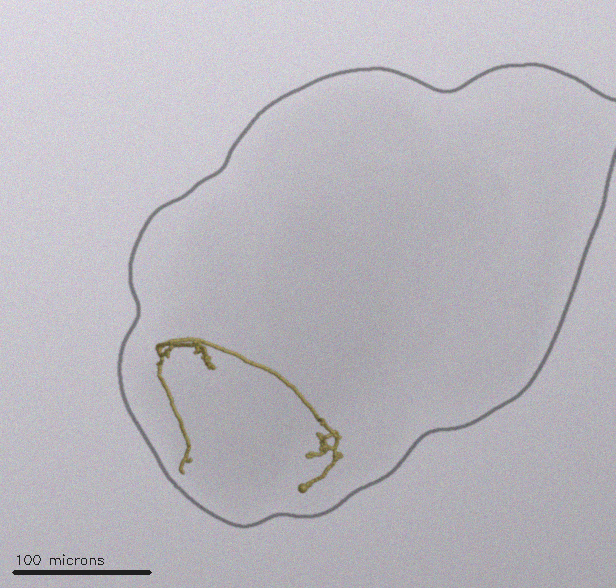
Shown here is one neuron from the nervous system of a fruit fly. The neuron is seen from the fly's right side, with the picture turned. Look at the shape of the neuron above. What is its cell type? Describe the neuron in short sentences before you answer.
The cell body is at the bottom of the picture. From left to right in the picture it spans about 140 microns. Its broad class is central-brain intrinsic neuron. The cell type is KCa'b'-ap2.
